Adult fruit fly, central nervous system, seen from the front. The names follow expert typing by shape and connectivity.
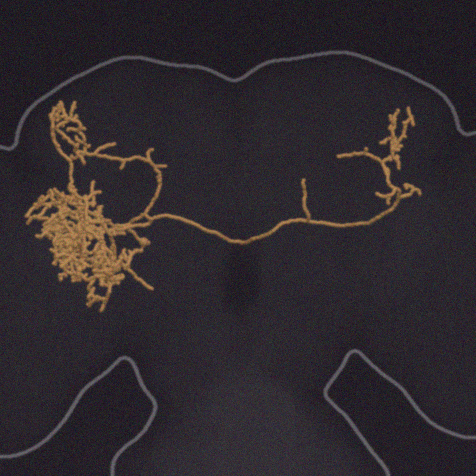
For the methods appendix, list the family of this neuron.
hemilineage VLPl&p2_posterior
